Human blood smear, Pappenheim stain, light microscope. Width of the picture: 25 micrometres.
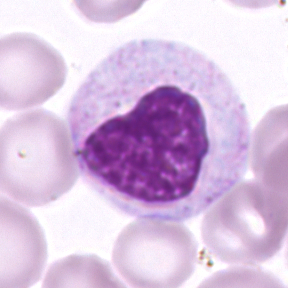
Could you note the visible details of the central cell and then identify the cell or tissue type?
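First, the outline: round and smooth, with the cell about 16 micrometres across. Next, the nucleus: a single mass, not split into lobes, with a notch in its upper border that gives it a bean or heart shape. It measures about 11 by 10 micrometres, fills about 40% of the cell's area and lies toward the lower left. Last, the cytoplasm, with fine, dust-like purplish granules scattered throughout. This is a metamyelocyte.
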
